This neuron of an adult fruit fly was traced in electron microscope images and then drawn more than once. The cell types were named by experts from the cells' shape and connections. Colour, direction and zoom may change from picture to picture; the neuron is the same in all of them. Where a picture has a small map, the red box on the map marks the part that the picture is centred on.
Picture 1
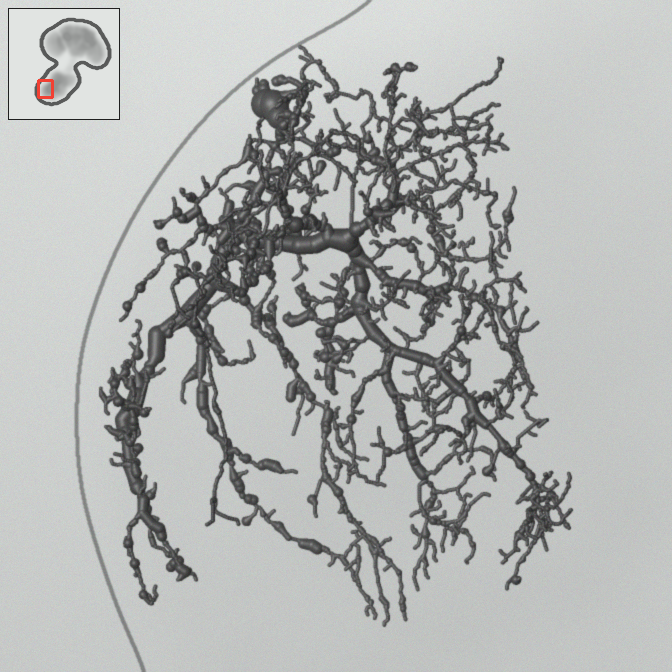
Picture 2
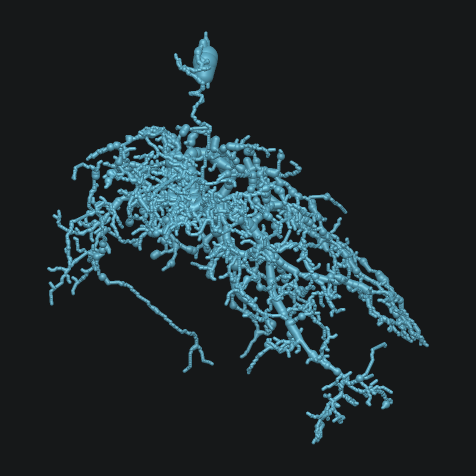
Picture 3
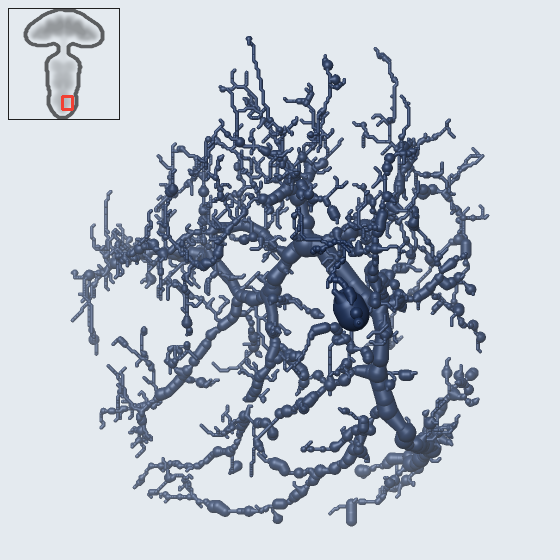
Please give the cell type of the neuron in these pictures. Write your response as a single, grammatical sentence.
This neuron is assigned to the cell type IN19A022.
